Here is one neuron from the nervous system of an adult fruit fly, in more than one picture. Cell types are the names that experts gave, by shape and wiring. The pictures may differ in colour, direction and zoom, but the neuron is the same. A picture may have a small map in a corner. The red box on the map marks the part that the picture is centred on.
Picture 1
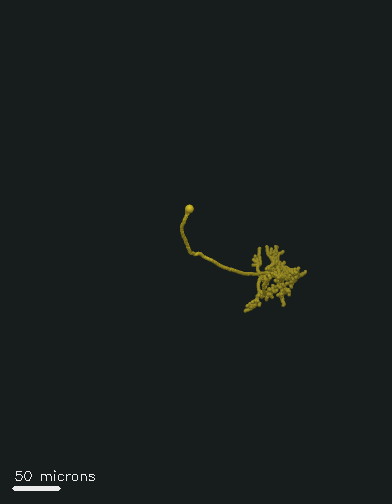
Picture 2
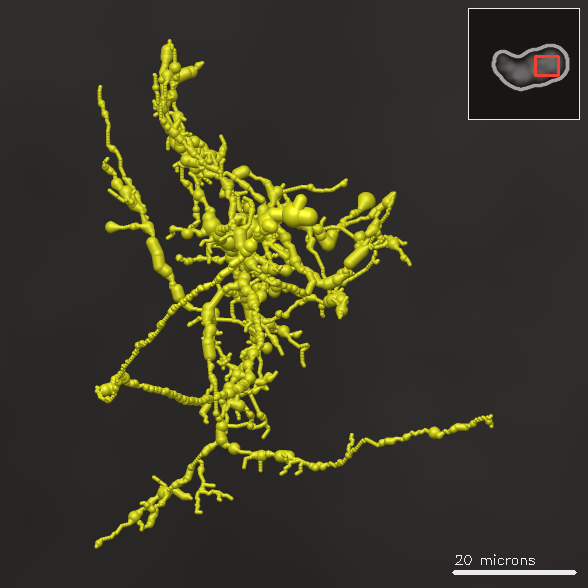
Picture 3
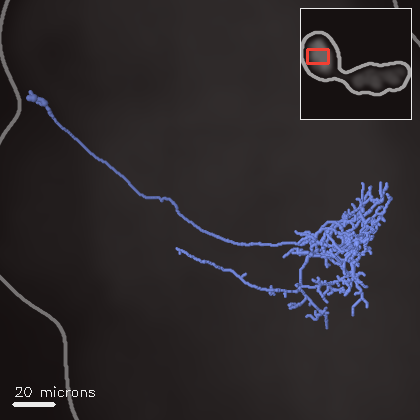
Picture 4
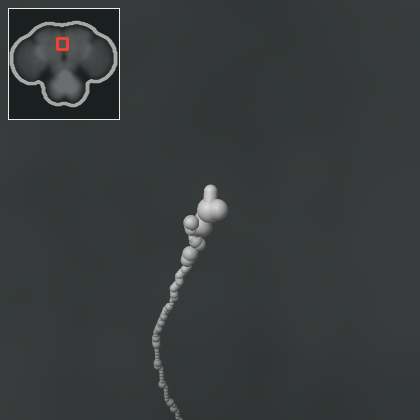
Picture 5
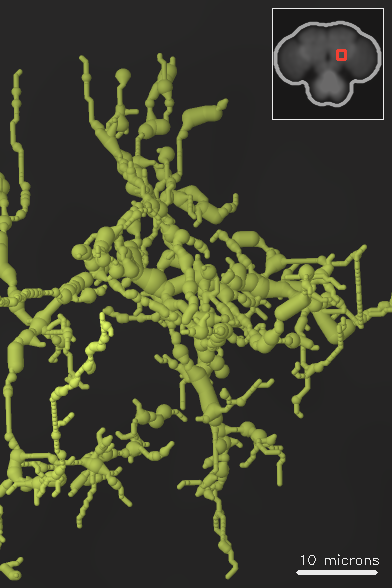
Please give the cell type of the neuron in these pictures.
WED074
